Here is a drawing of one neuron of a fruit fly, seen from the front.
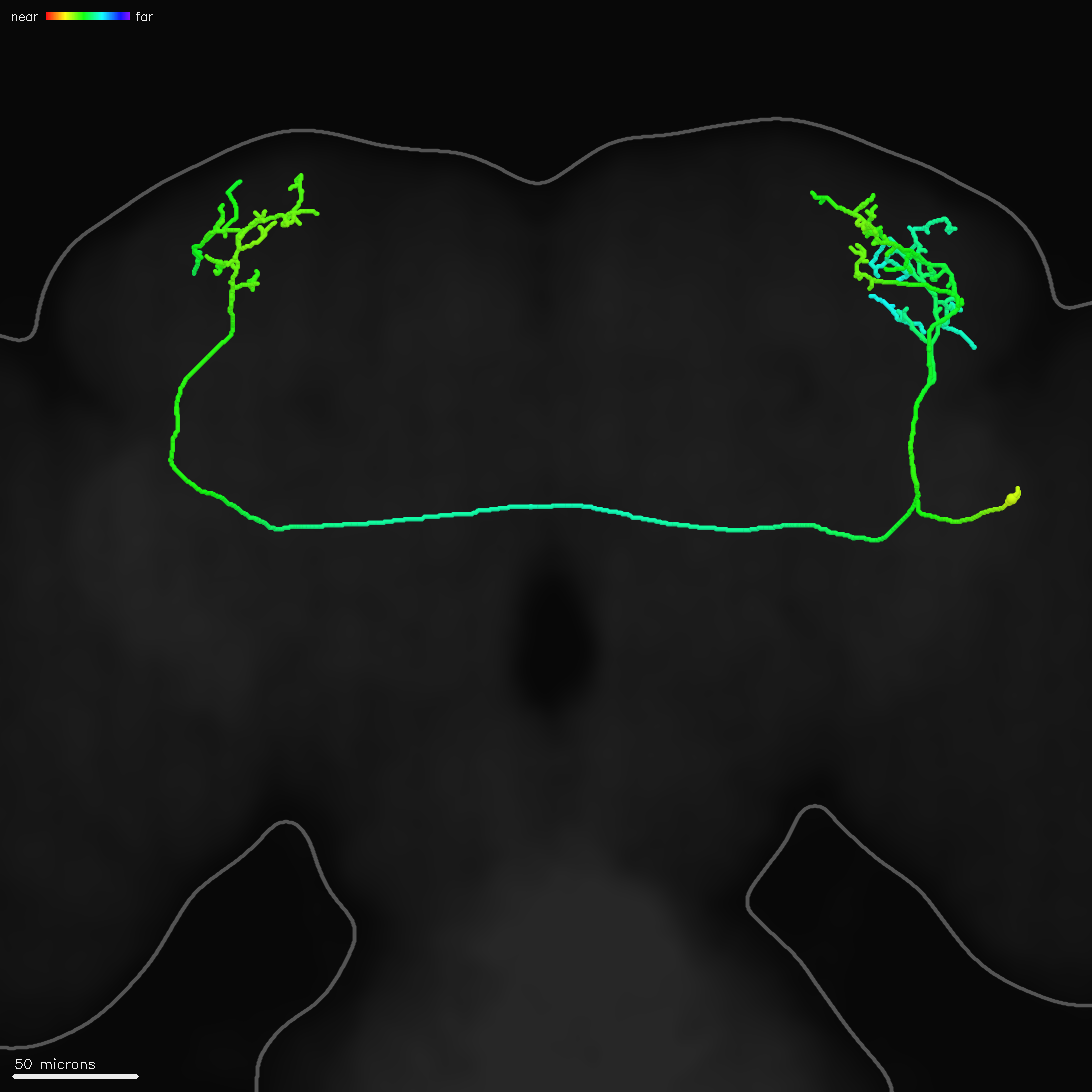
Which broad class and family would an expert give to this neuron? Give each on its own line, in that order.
central-brain intrinsic neuron
hemilineage VLPl&d1_lateral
